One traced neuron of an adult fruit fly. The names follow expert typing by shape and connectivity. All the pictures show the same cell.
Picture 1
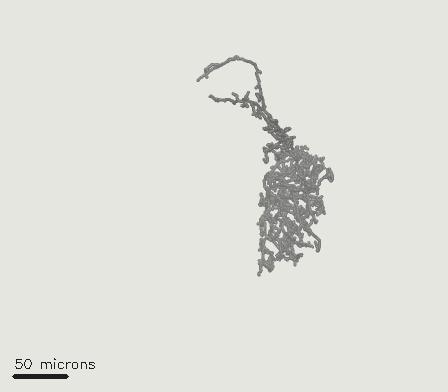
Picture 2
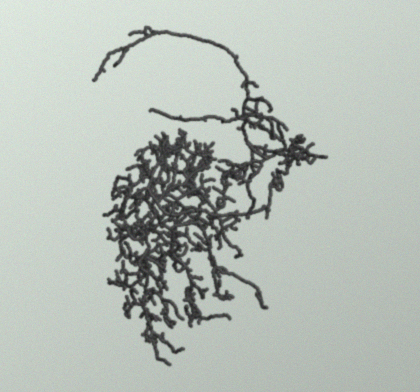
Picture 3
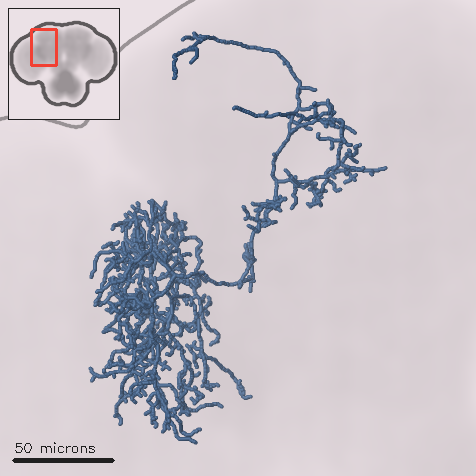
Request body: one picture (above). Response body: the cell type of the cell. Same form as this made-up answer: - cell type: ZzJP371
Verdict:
- cell type: LoVP59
